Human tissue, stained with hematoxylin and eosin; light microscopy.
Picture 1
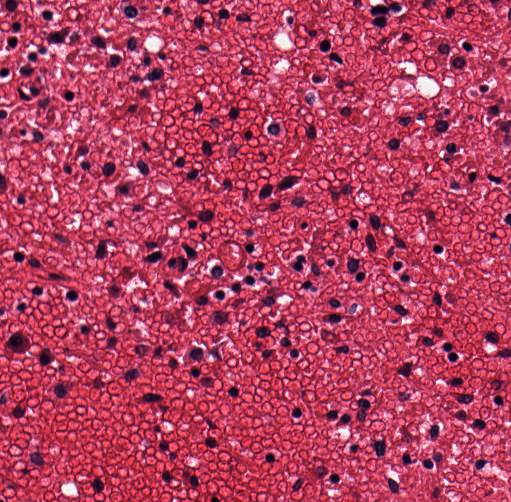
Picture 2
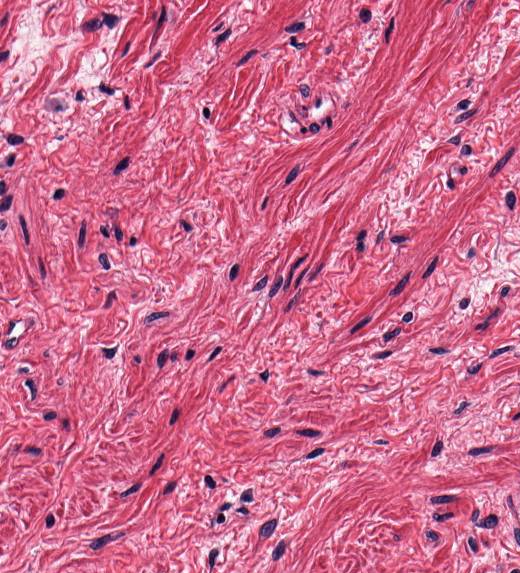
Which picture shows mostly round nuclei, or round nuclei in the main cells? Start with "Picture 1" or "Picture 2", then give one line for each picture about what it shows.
Picture 1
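What picture 1 shows: Nucleated cells with small, dark, round nuclei lie singly and are scattered throughout the red cell sheet.
What picture 2 shows: Most nuclei are dark blue, elongated and spindle-shaped, lying parallel to the fibres.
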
